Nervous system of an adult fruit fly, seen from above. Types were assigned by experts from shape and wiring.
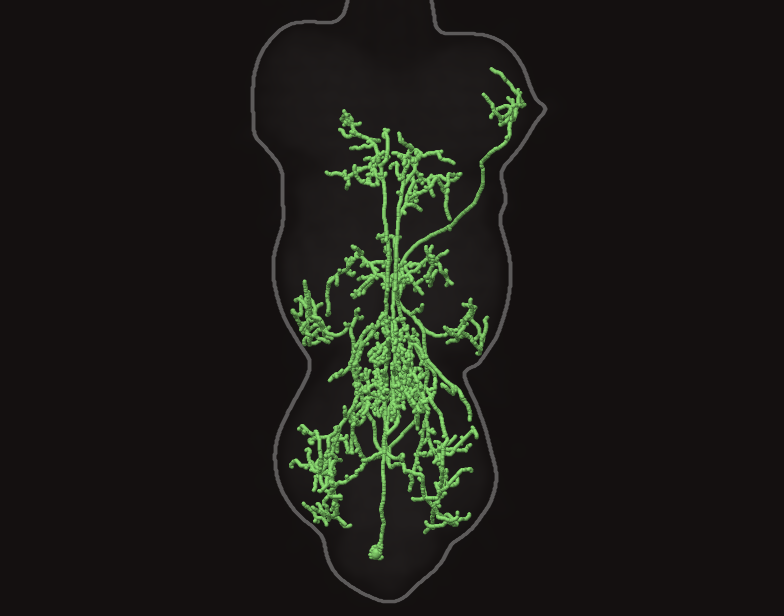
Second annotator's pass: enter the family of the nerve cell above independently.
hemilineage 00A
